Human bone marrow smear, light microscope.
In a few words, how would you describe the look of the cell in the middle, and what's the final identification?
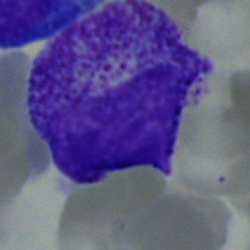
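See how angular the outline is, with fairly straight edges meeting at corners; the lower right one ends in a small pointed tip. Coarse dark purple granules crowd it. Its lower half is a denser, more even purple than the upper. This one is a promyelocyte.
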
